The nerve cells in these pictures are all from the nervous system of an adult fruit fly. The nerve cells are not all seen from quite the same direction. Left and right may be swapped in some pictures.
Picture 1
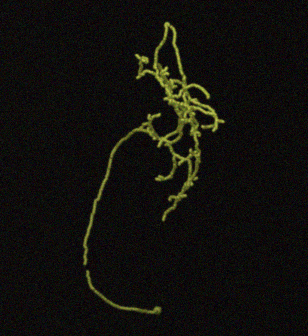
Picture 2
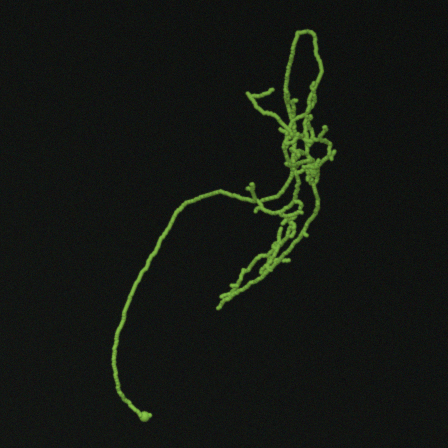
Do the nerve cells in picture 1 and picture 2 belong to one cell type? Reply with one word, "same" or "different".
same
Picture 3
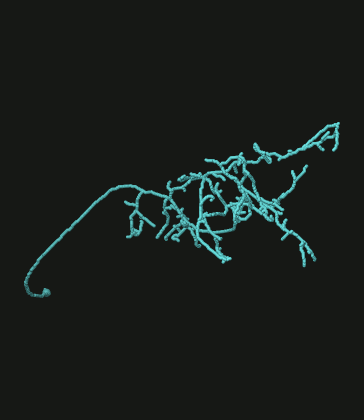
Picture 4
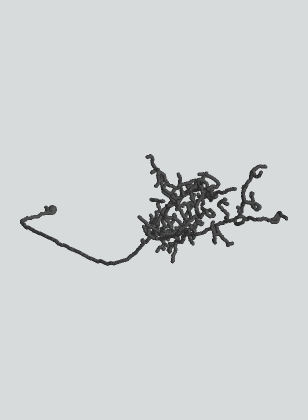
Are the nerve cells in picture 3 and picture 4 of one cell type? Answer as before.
same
